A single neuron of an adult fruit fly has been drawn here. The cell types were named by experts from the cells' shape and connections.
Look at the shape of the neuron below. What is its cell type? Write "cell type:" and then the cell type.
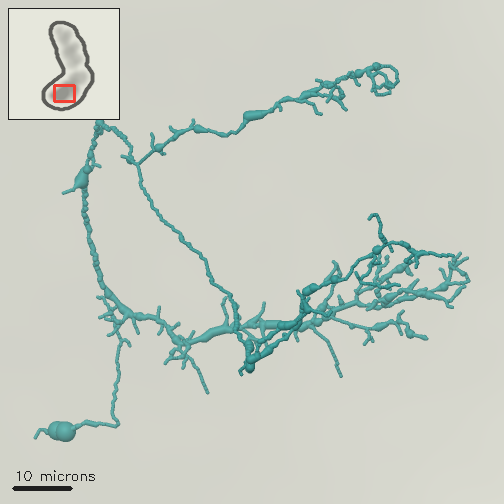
cell type: TmY9b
